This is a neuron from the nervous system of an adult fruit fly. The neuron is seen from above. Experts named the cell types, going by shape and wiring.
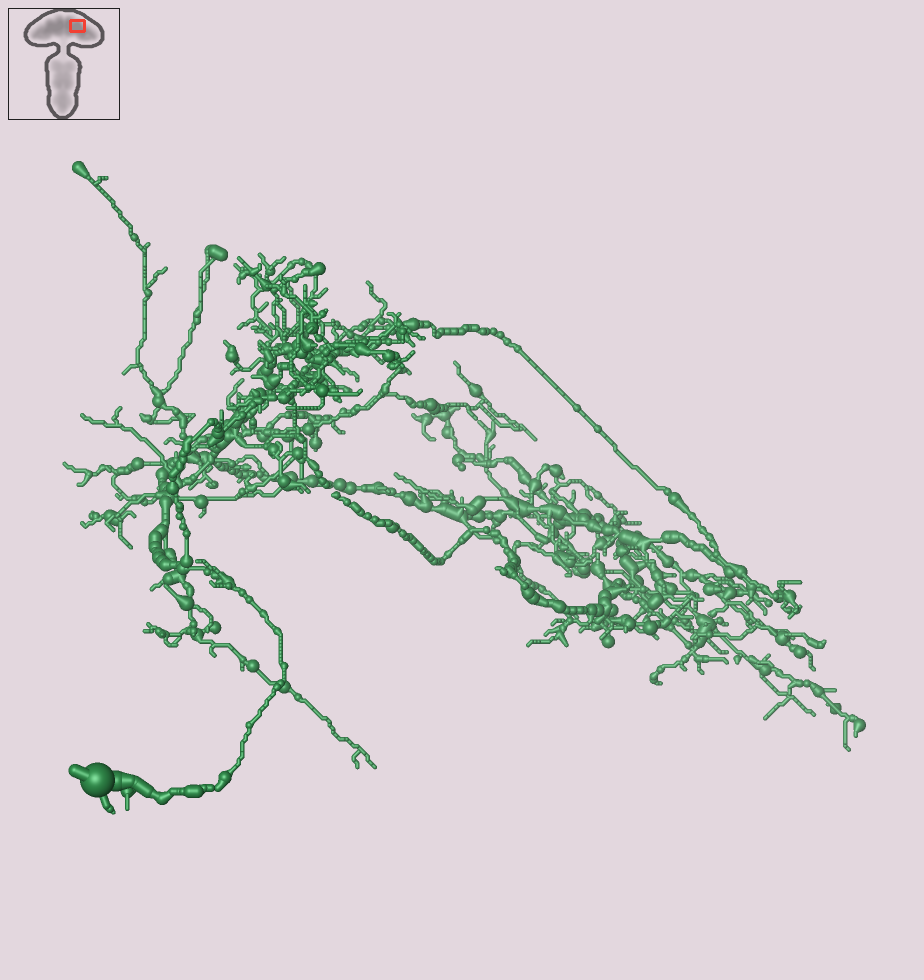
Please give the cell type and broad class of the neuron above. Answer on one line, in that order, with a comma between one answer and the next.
AVLP471, central-brain intrinsic neuron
